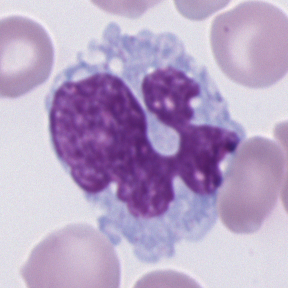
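Monocyte at the centre of a stained peripheral blood smear. First, the outline: irregular, with a ragged, frilly edge. Next, the nucleus: no distinct nucleolus is visible. Then the cytoplasm: plentiful and pale grey-blue, with no coarse coloured granules.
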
